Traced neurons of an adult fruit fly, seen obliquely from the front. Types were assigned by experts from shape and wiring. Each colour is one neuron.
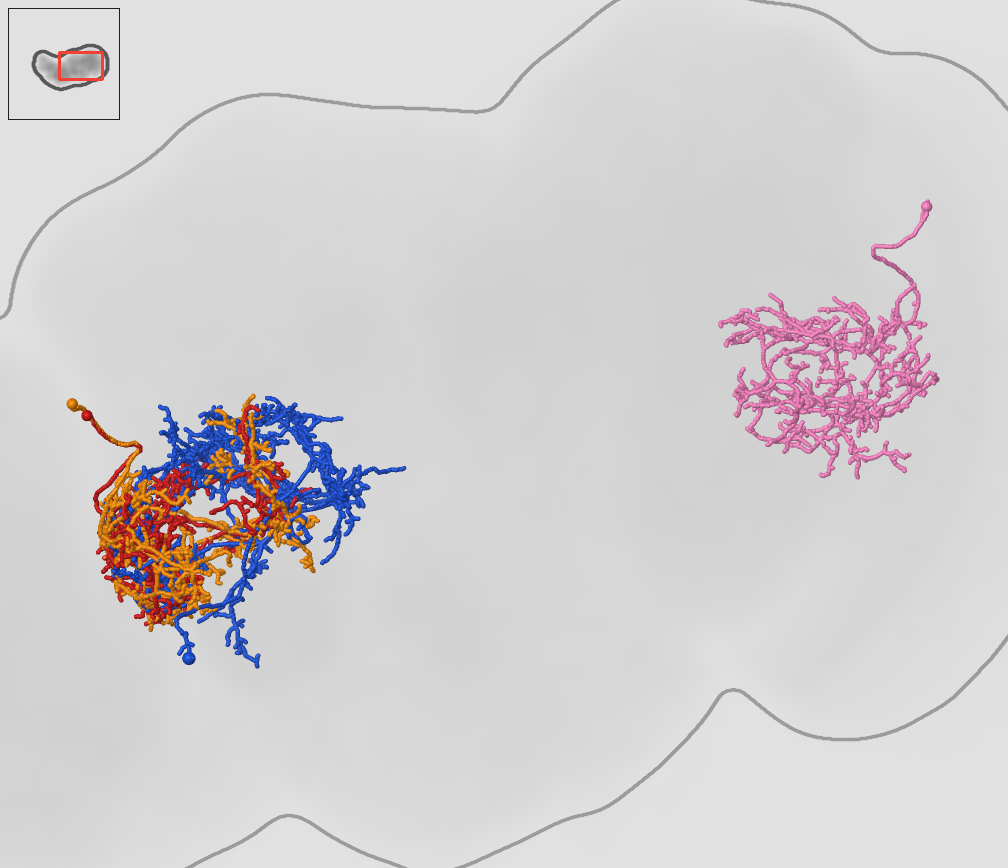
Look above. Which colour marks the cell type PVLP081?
red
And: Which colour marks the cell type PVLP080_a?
pink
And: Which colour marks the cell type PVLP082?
orange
